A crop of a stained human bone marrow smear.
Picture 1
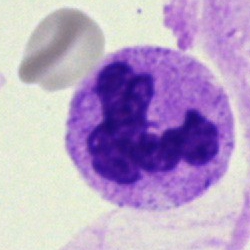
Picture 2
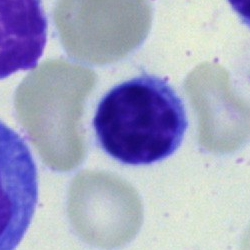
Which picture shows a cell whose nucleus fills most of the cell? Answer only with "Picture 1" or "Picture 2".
Picture 2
